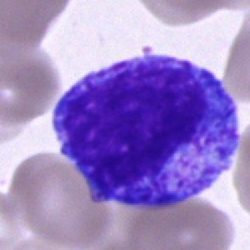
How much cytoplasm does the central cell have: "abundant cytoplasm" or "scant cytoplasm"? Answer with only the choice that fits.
Scant cytoplasm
